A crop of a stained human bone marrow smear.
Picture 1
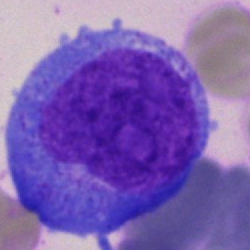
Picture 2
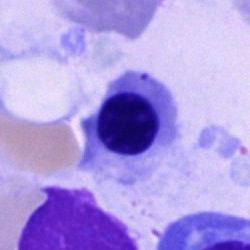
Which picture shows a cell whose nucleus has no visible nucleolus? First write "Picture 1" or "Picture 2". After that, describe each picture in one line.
Picture 2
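Picture 1: A pale rounded nucleolus is visible within the nucleus.
Picture 2: No nucleoli can be seen in the nucleus.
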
